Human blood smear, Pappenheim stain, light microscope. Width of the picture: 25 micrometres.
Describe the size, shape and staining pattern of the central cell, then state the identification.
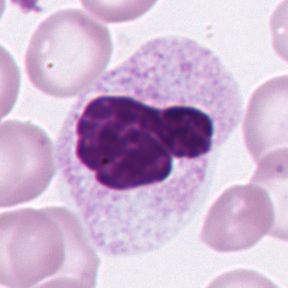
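Look first at the nucleus: it is folded, and a cleft separates a larger left part from a smaller right part. It measures about 12 by 8 micrometres. Around it, the cytoplasm is abundant, covering more area than the nucleus does. Notice its pale greyish-lilac tint and the many fine pinkish-purple granules scattered evenly through it. Putting that together, you are looking at a segmented neutrophil.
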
